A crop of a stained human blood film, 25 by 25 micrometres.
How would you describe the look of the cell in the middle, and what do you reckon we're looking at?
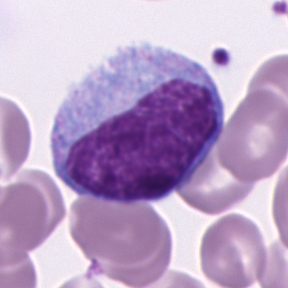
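You'll notice it's got a smooth, oval outline, and the nucleus is oval too, with no notch or lobes. Fine pinkish-purple granules are scattered through the cytoplasm, but there aren't any vacuoles visible. That's a monocyte.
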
